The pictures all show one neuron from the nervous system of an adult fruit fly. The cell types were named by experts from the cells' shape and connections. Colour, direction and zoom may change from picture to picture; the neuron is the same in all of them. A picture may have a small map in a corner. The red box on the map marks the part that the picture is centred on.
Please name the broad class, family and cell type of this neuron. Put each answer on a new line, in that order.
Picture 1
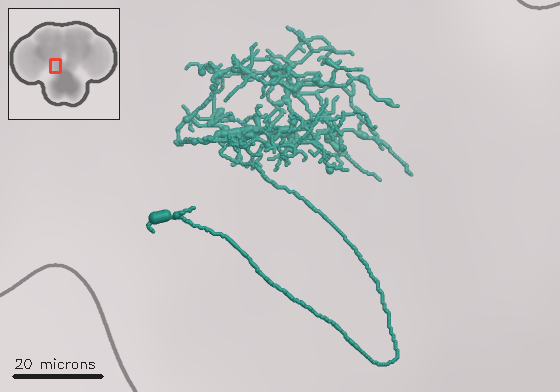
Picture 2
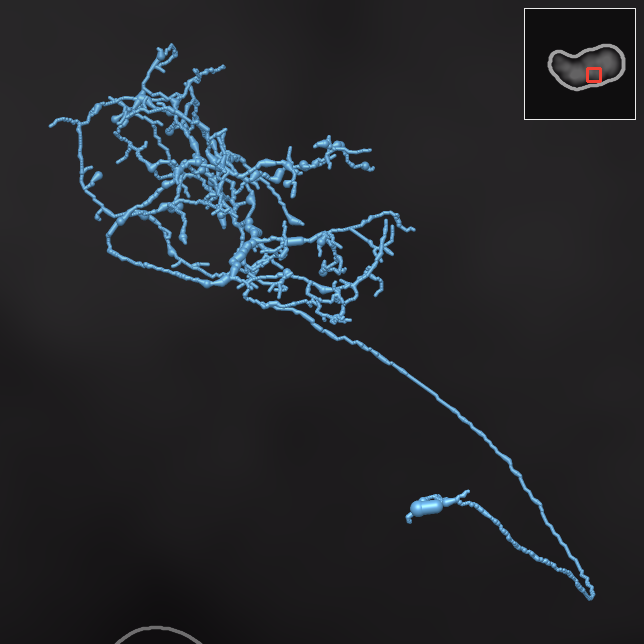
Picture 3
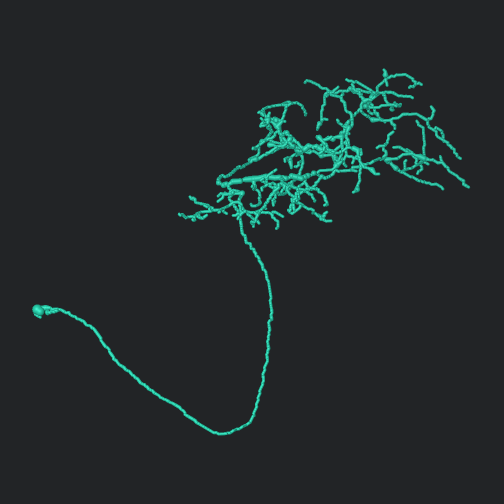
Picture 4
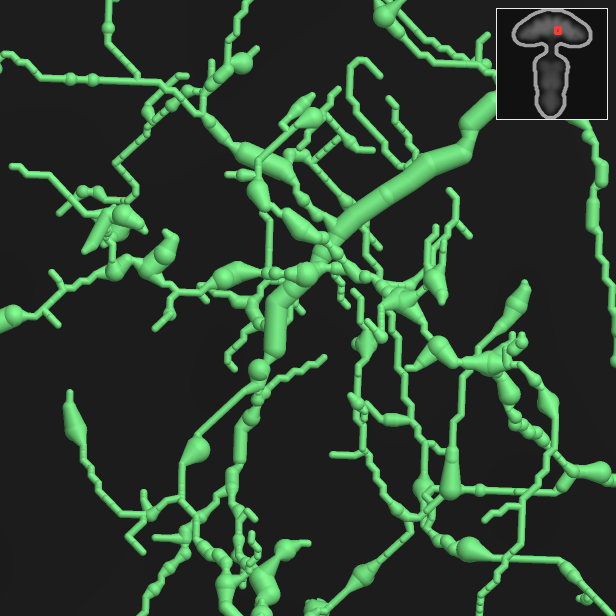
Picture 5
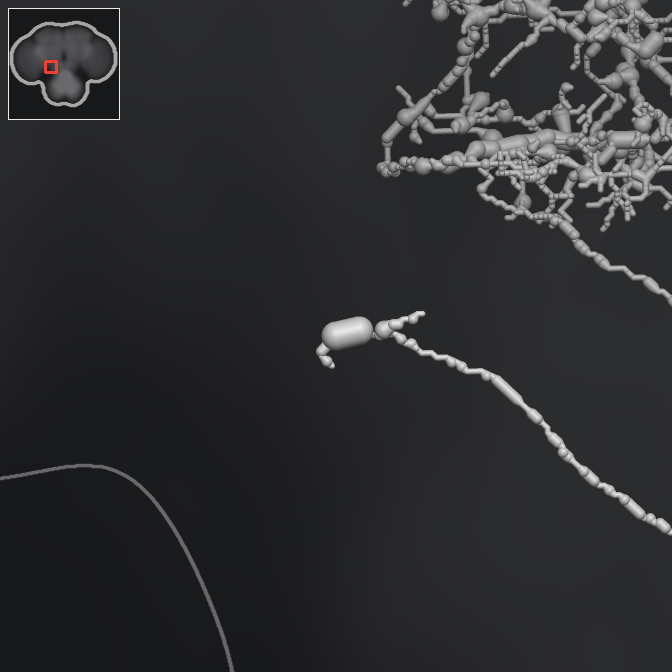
central-brain intrinsic neuron
hemilineage MD3
AMMC032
